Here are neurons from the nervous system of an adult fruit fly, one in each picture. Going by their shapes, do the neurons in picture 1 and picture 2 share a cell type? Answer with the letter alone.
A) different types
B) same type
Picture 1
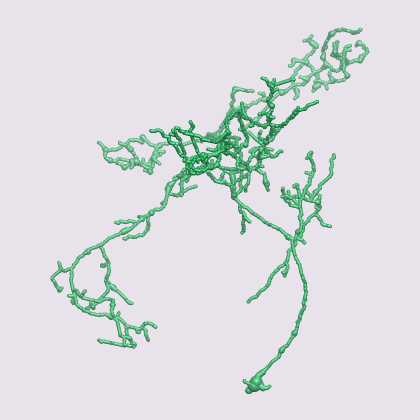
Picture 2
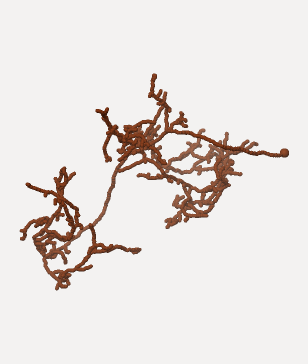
A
